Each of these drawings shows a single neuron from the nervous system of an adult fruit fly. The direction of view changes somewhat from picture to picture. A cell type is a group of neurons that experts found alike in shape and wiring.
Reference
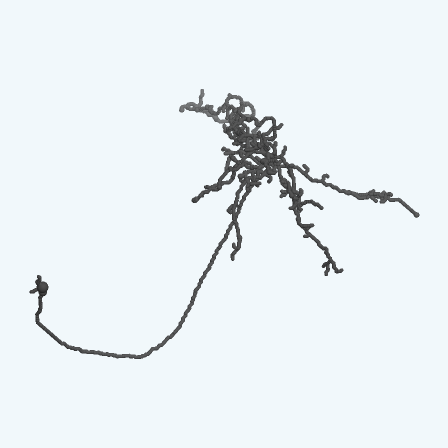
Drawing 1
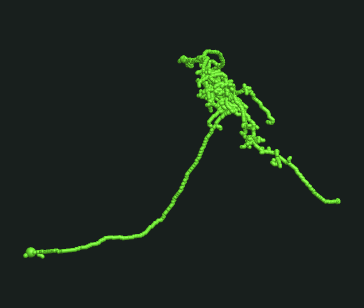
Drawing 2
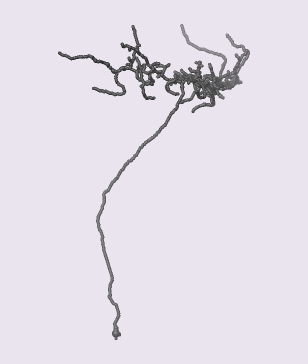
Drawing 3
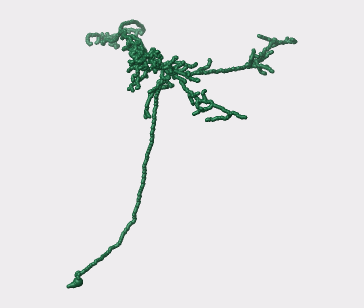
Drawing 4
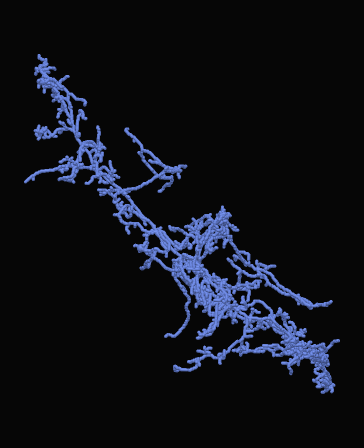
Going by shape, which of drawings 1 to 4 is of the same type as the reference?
Drawing 3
